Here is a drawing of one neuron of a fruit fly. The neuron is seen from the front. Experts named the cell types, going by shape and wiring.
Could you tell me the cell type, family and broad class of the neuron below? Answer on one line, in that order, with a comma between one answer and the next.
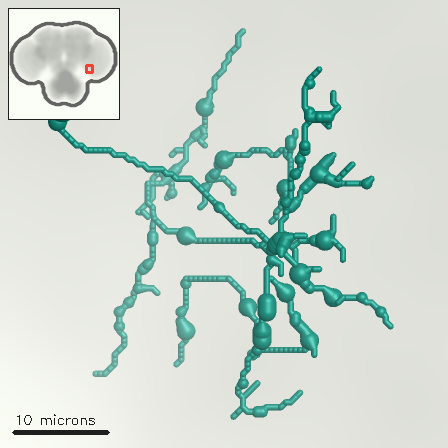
Mi10, Mi, optic-lobe intrinsic neuron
